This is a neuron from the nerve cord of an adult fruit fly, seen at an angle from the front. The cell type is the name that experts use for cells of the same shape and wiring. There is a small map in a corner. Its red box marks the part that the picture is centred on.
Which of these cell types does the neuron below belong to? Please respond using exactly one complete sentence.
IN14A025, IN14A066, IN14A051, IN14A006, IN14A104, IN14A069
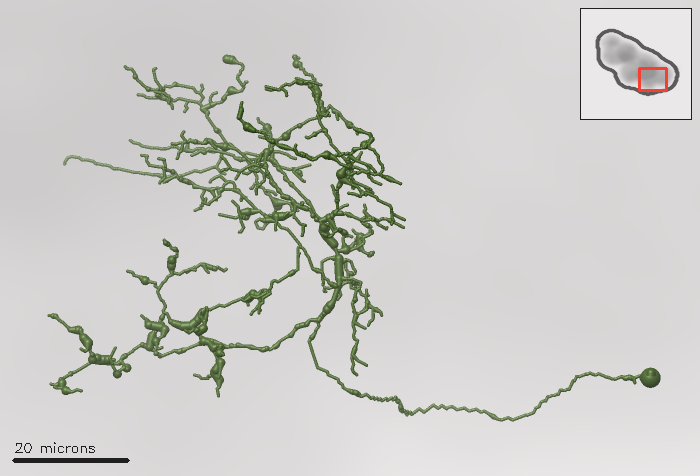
The cell type designation of this neuron is IN14A066.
